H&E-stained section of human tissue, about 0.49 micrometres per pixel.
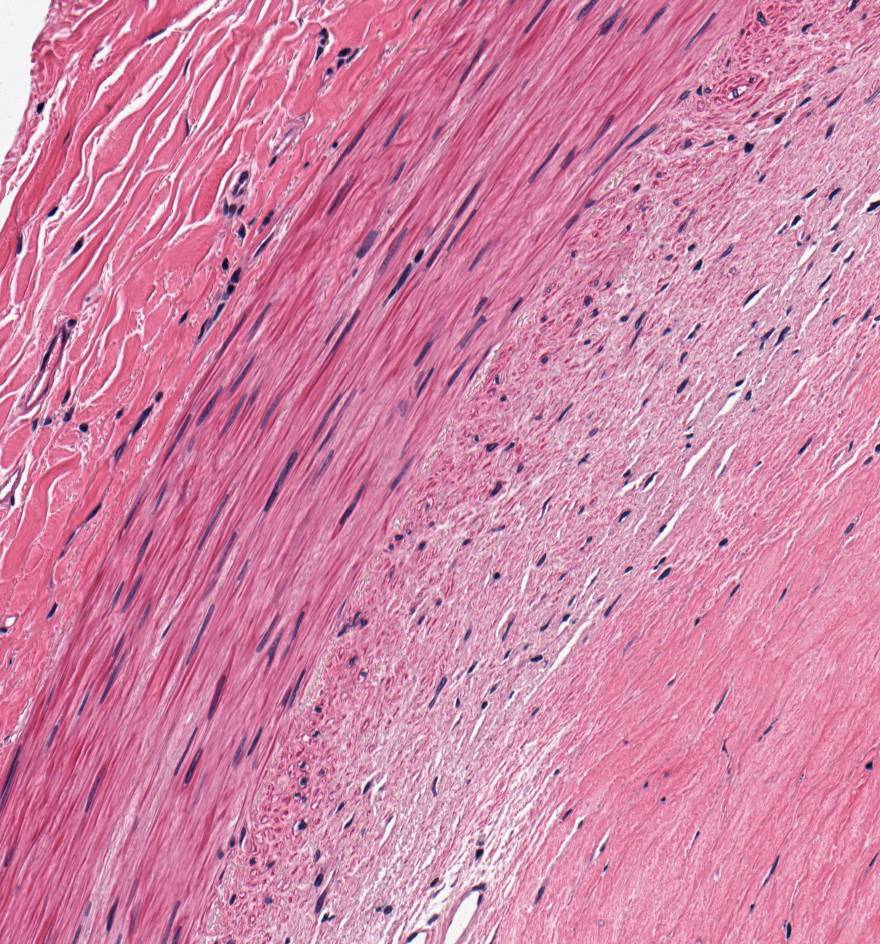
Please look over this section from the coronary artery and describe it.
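Up at the top left, wavy pink collagen bundles sit separated by white clefts. Through the left half there's a band of tightly packed smooth muscle cells running parallel, their elongated, cigar-shaped dark nuclei lined up with the fibres. The lower right corner is fairly uniform pink fibrillar tissue with sparse nuclei.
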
